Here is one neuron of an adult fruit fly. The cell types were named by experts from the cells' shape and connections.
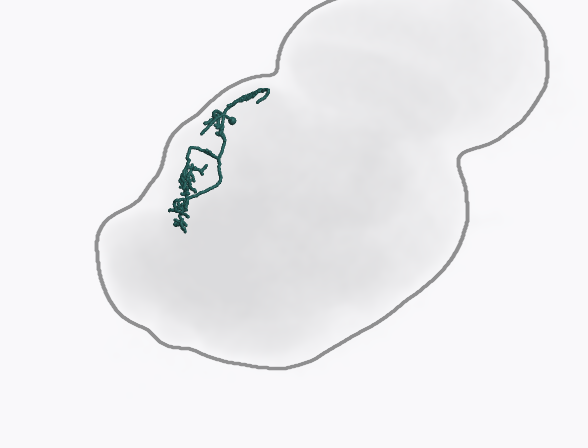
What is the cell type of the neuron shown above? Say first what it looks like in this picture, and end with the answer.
Its cell body lies at the top of the picture. In this view it is taller than it is wide. This is a central-brain intrinsic neuron. It is of cell type SMP222.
